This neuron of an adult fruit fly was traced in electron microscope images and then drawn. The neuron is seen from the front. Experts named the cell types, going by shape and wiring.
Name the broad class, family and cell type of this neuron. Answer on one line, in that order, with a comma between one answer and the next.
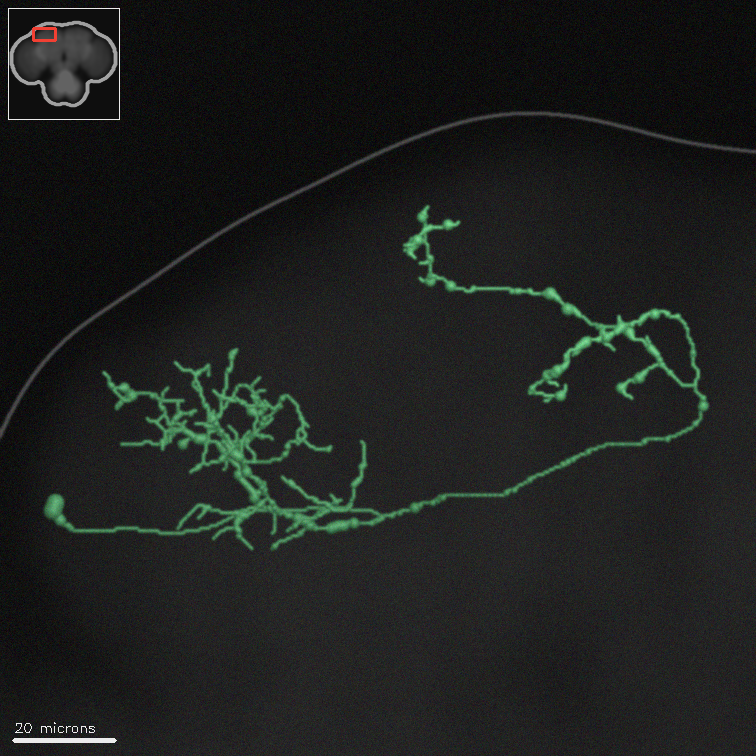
central-brain intrinsic neuron, hemilineage DL2_dorsal, LHPV5d3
